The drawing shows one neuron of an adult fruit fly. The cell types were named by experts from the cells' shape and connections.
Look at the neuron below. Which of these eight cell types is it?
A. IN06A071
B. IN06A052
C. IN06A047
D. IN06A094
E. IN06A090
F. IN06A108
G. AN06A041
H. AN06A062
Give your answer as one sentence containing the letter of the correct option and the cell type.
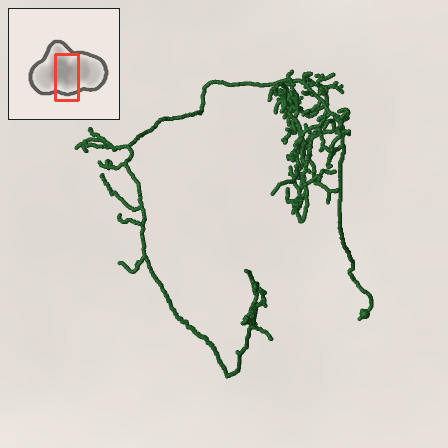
What the neuron is, by cell type, is AN06A062, option H.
